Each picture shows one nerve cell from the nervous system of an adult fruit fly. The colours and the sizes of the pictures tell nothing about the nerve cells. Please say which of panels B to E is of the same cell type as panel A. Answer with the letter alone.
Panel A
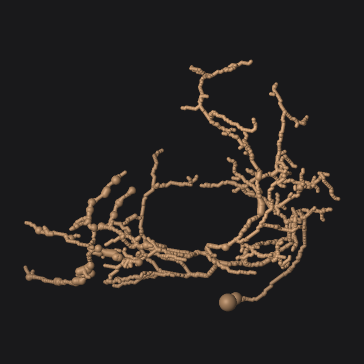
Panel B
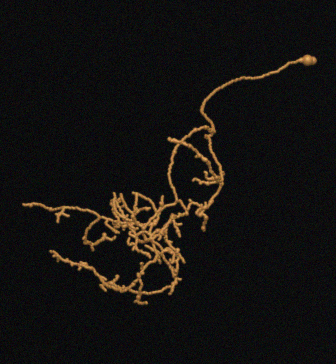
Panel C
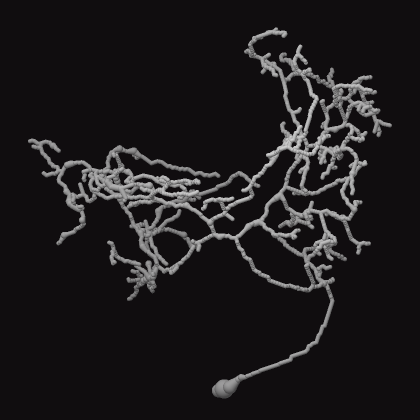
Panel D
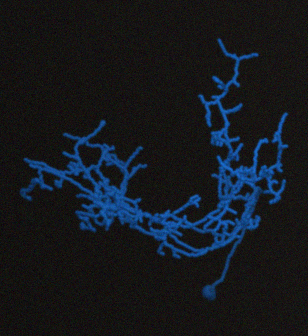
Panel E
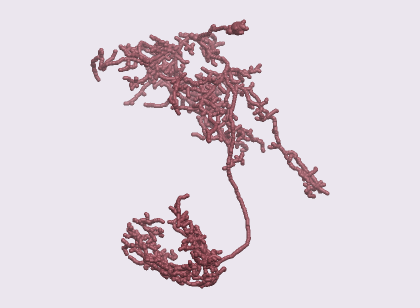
D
